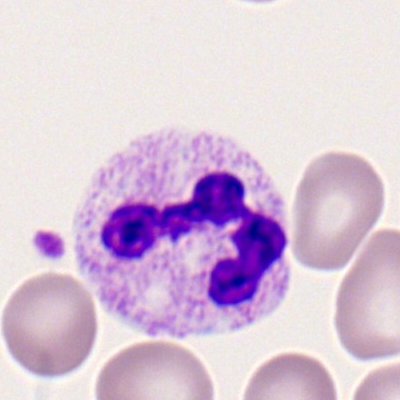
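Segmented neutrophil in a stained human blood smear, seen under the light microscope. Look first at the chromatin: it is dark purple and densely clumped, and you will find no nucleoli in the nucleus. Then take in the cytoplasm, which is abundant and pale pinkish-lilac. Move your eye slowly across it and you will see fine lilac granules scattered all through it.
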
